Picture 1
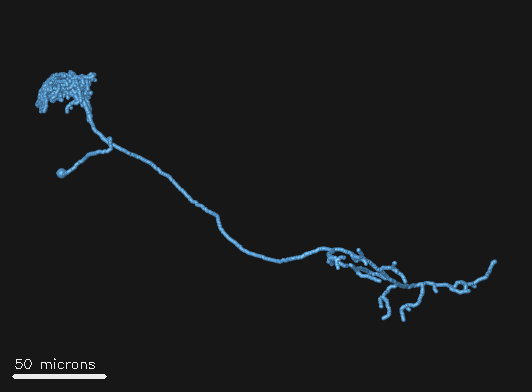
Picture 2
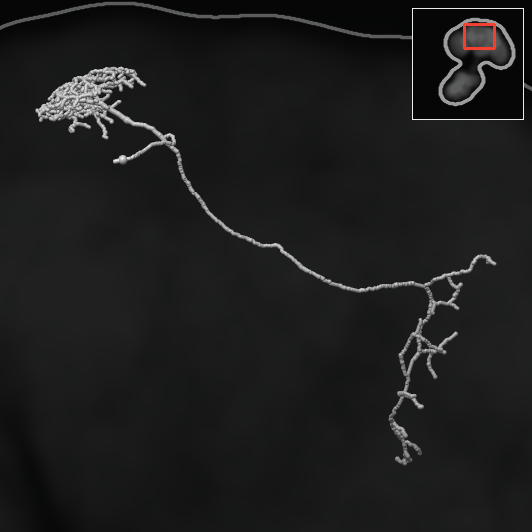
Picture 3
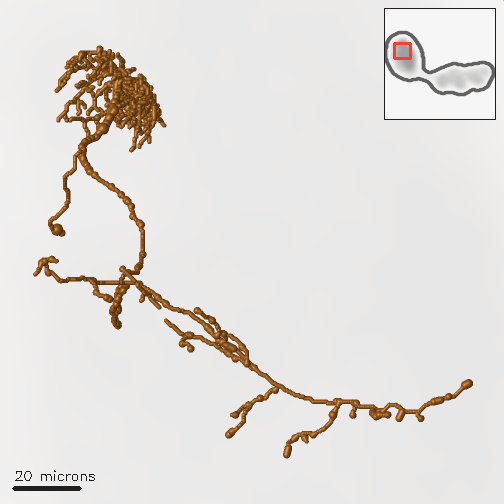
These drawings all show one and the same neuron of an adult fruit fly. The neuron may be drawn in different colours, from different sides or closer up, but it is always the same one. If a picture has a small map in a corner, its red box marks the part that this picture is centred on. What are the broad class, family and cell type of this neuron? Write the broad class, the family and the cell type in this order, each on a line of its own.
central-brain intrinsic neuron
hemilineage AOTUv4_dorsal
AOTU002_a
